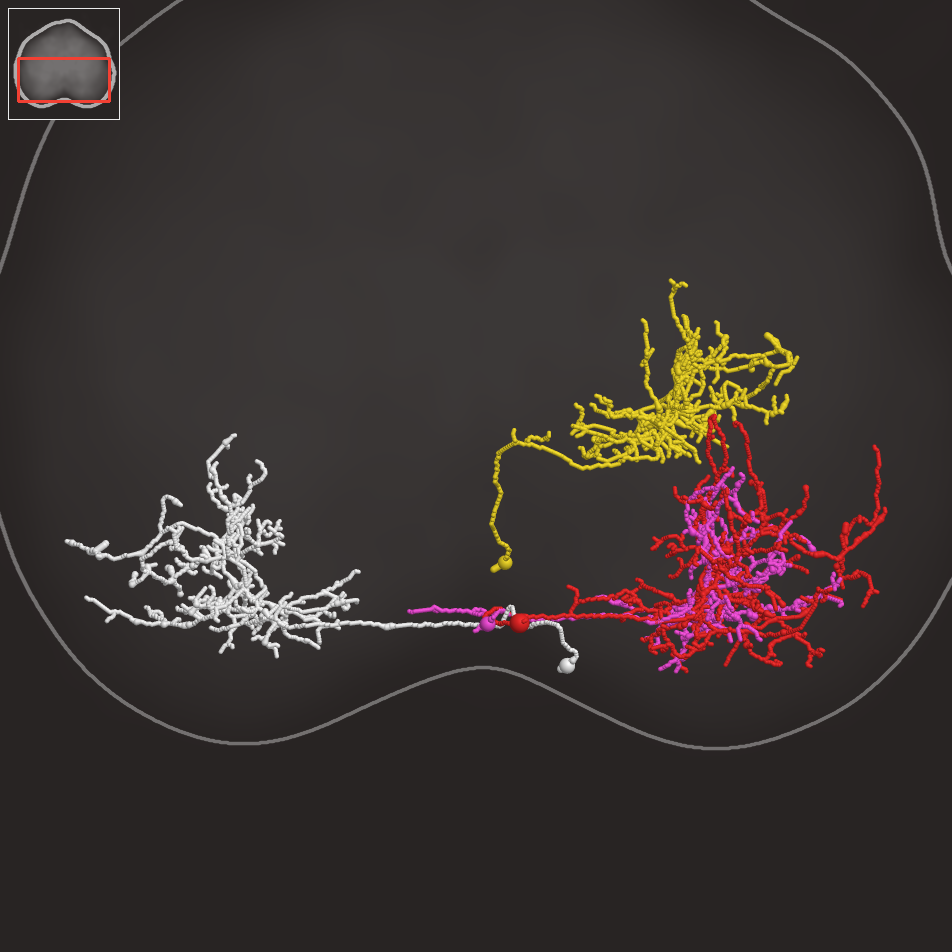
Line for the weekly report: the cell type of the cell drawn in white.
IN14A079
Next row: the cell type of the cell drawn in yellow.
IN14A074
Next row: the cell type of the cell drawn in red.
IN14A063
